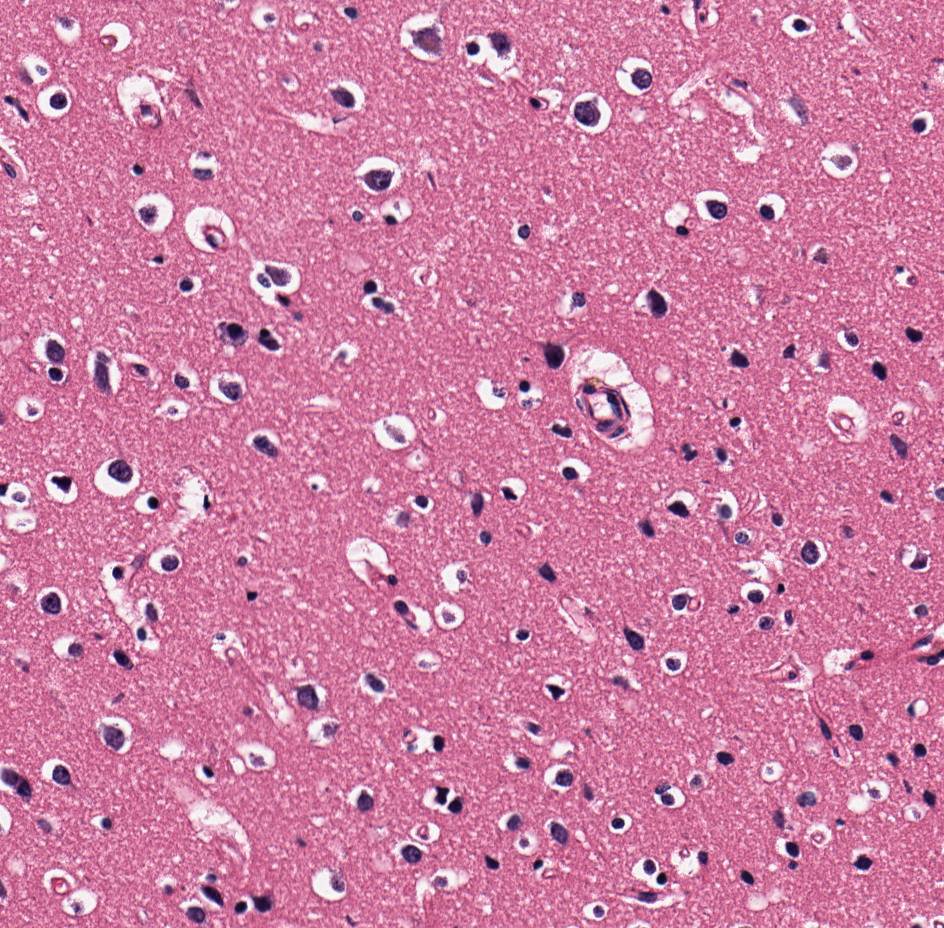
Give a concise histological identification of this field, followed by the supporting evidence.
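You're looking at cerebral cortex. The background is a finely granular, pink neuropil without collagen bundles, and cells are scattered fairly evenly across it, with no nests, layers or glandular units. Small, round, dark glial nuclei with little visible cytoplasm are numerous, and scattered larger neurons have paler round nuclei in a rim of purplish cytoplasm.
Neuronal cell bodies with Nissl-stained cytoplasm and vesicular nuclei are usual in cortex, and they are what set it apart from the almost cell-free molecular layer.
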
